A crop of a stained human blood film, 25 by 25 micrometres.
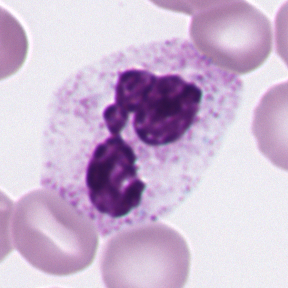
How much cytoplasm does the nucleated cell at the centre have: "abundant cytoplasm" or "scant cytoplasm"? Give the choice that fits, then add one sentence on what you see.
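Abundant cytoplasm. The cytoplasm is abundant and very pale pink.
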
